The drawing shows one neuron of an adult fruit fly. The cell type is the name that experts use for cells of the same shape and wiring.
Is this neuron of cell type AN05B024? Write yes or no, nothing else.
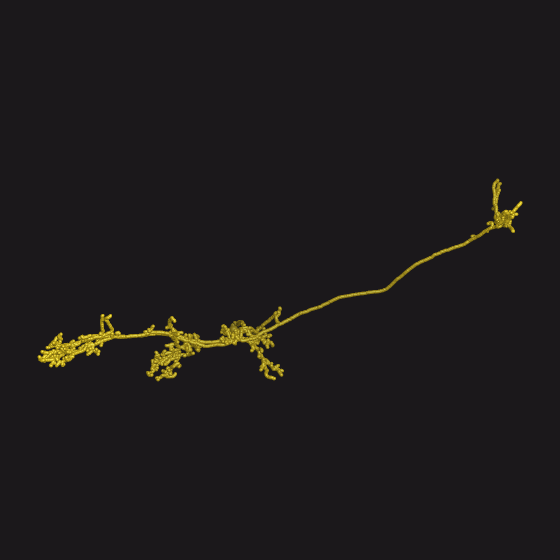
yes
